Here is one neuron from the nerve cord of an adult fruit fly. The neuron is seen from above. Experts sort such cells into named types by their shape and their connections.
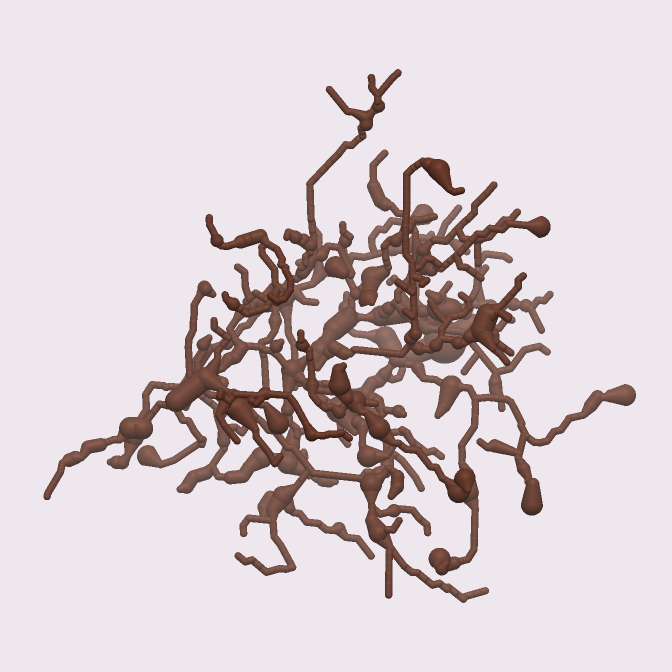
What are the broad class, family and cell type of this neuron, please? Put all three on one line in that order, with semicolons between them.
nerve-cord intrinsic neuron; hemilineage 01B; IN01B086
